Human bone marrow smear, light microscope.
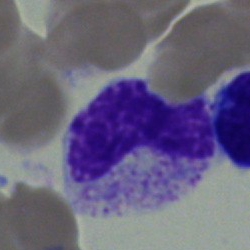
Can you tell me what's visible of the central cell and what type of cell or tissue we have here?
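The nucleus is kidney-shaped, its concave side facing downward toward the cytoplasm. Its chromatin is dark purple and coarsely clumped. The cytoplasm, pale greyish-lilac, contains many small purple granules. The cell is a metamyelocyte.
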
